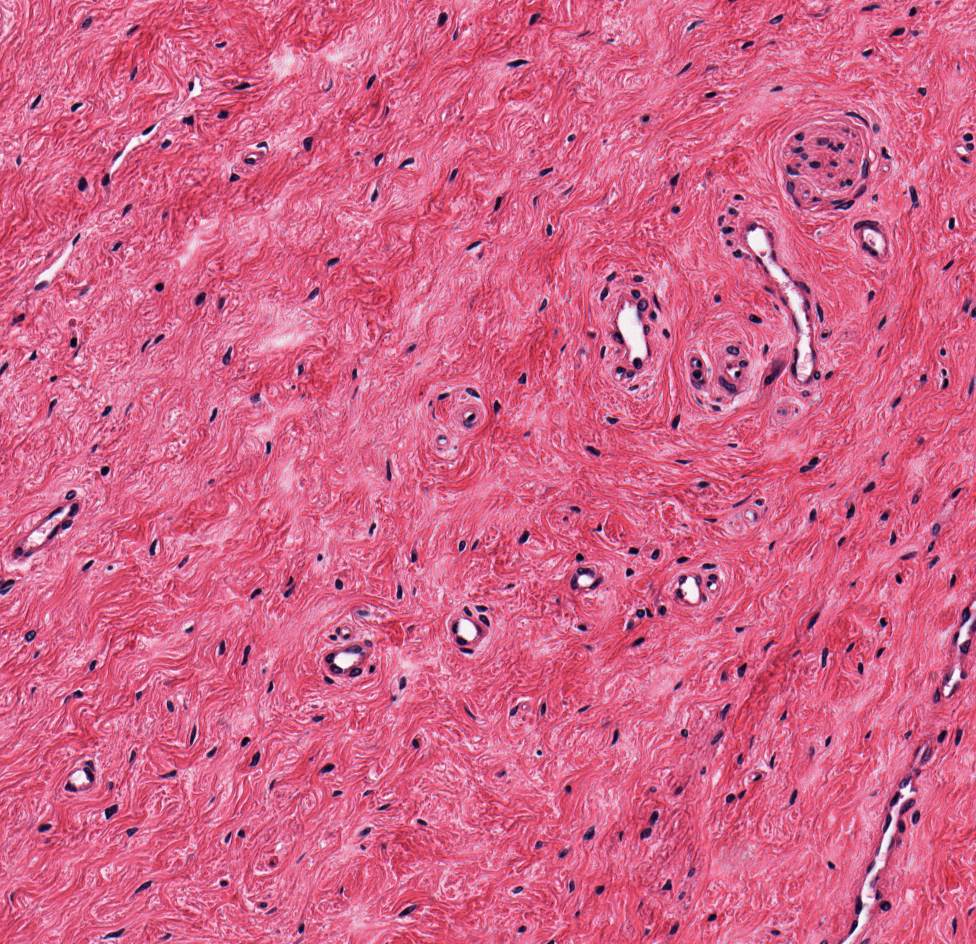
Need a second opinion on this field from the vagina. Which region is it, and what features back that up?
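This is dense connective tissue. Notice the densely packed pink collagen filling the field, and how sparse the cells are, with small dark elongated nuclei.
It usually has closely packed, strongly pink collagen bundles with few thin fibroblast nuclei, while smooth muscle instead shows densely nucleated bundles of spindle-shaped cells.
The fibres are wavy, interlacing in many directions, and small round vessels are scattered through, clustered most at upper right. There is no epithelium anywhere.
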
